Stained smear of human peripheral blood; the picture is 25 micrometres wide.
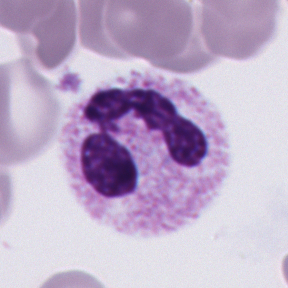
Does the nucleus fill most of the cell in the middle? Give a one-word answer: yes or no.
No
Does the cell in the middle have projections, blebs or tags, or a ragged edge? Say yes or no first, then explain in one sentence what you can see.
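No. The cell outline is round and smooth.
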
